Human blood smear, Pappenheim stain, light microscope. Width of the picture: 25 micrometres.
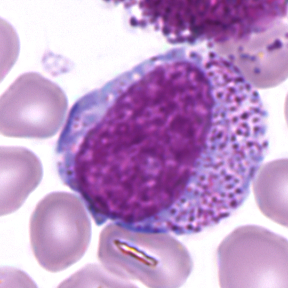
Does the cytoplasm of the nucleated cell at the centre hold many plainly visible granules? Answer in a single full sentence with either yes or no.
Yes, the cytoplasm of the cell is rich in visible granules.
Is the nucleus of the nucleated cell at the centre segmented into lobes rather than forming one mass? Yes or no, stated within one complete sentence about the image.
No, in this cell the nucleus is one undivided round, oval or kidney-shaped compact mass.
